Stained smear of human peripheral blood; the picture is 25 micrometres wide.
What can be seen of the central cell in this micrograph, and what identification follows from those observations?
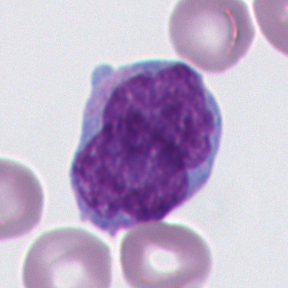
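What catches my eye first is a small pale-blue bleb of cytoplasm projecting from the upper left edge. The cytoplasm itself is pale blue, and I can't find any granules in it. Nor can I make out a distinct nucleolus in the nucleus. This, then, is an atypical promyelocyte.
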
